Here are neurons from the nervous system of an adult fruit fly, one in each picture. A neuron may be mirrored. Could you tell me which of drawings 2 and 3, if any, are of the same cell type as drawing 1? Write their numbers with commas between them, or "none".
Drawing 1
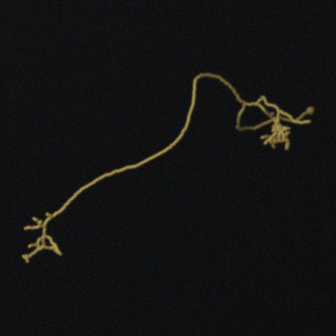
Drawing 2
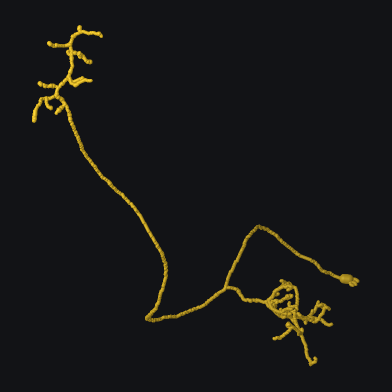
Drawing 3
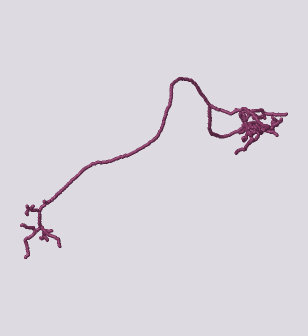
2, 3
